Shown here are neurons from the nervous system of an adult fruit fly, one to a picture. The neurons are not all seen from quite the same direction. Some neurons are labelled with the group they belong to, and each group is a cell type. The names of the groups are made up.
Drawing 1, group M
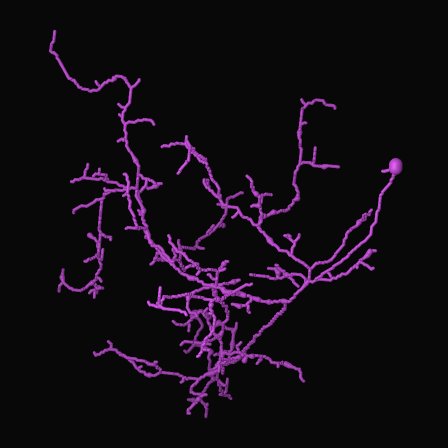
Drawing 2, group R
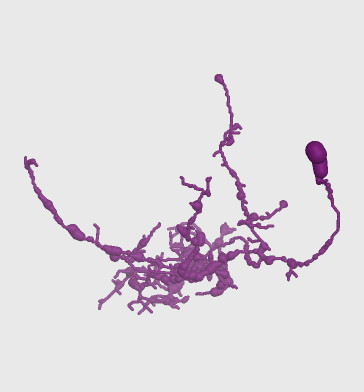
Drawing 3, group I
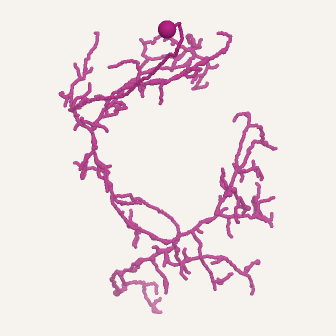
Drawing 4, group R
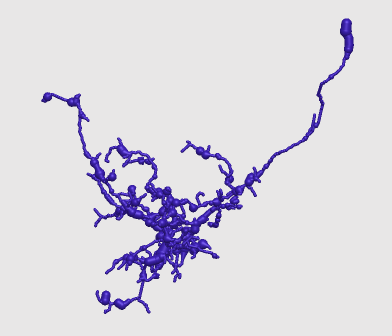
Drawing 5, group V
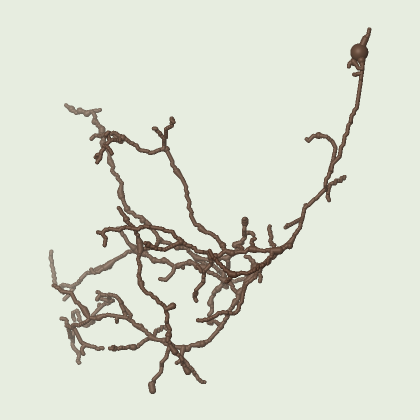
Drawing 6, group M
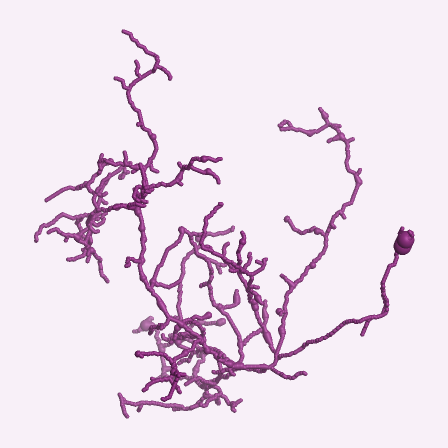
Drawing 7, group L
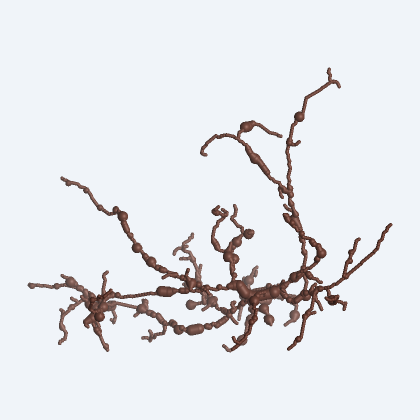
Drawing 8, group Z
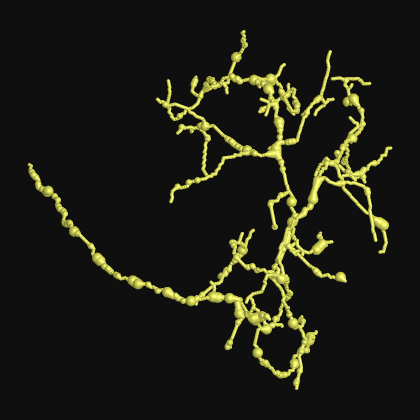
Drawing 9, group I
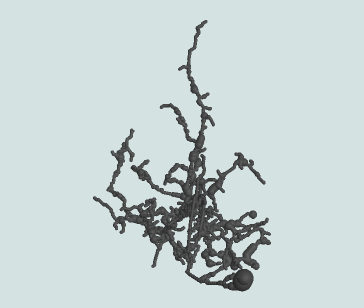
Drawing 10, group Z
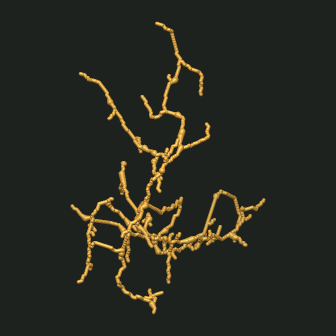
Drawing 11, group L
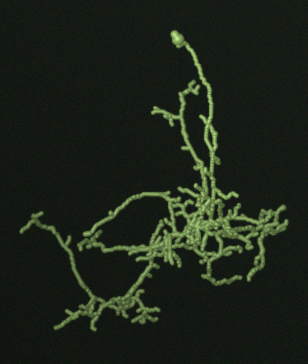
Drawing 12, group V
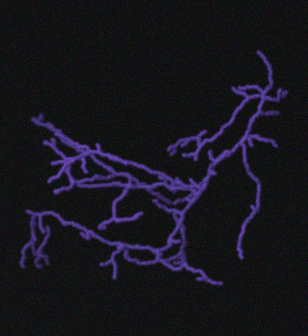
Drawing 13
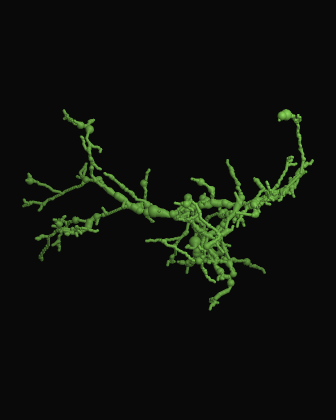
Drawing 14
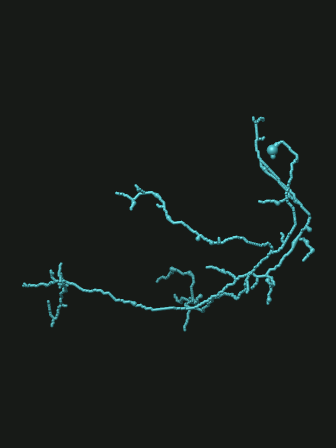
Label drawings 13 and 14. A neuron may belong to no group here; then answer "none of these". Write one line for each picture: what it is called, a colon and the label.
13: group L
14: group M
